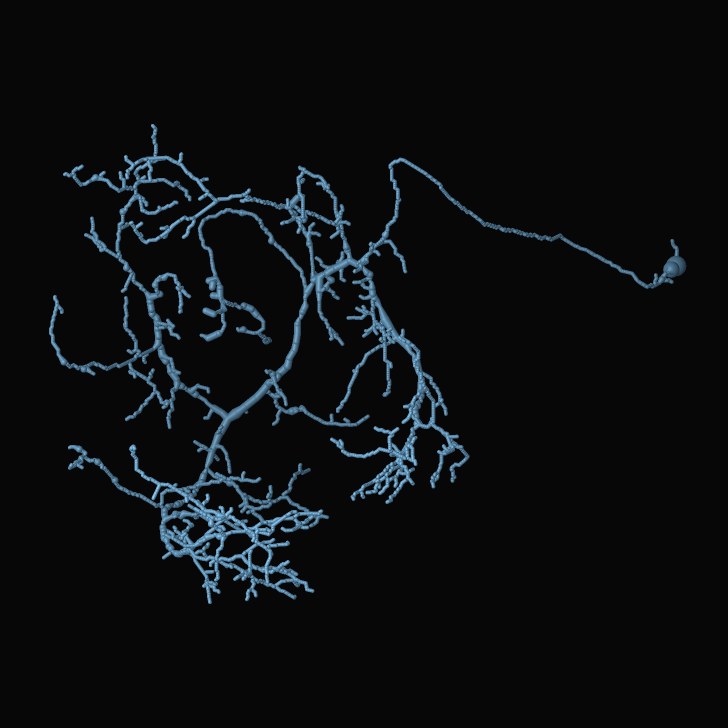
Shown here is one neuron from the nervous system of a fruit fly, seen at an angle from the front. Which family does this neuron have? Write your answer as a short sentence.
The family is hemilineage 03A.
